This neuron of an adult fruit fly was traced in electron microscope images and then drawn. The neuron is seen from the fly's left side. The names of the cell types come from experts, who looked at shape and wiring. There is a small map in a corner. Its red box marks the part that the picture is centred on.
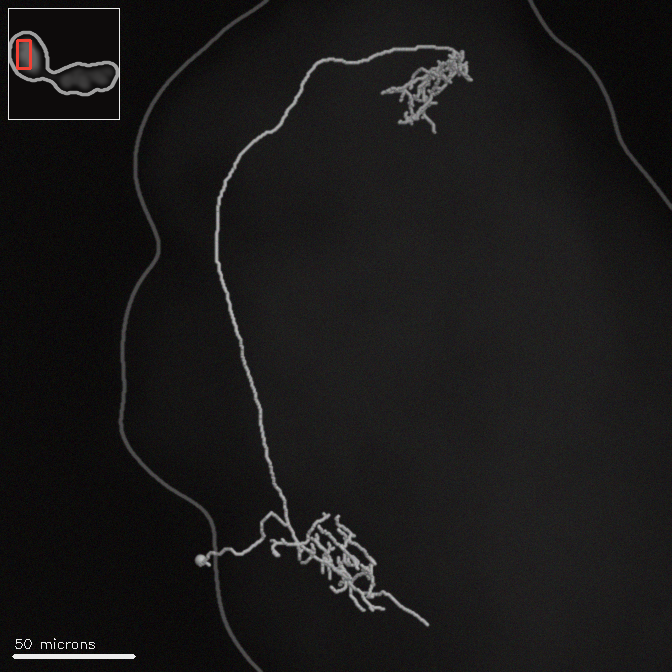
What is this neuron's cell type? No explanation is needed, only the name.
CB0648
